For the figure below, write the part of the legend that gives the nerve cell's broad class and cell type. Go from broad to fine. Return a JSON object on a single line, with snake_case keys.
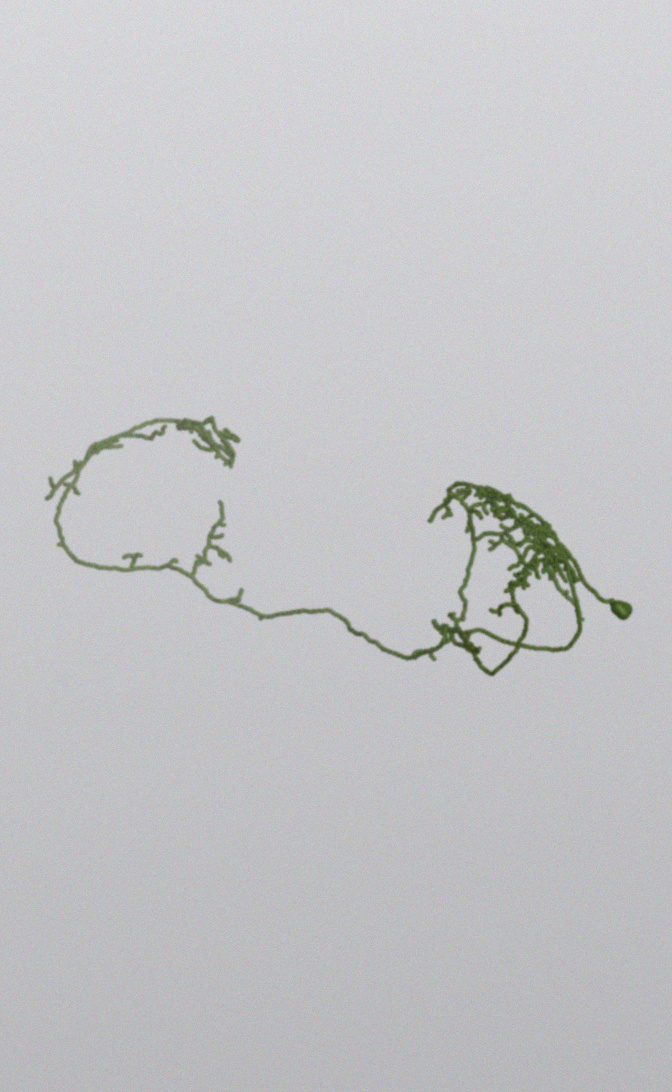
{"broad_class": "central-brain intrinsic neuron", "cell_type": "SLP374"}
